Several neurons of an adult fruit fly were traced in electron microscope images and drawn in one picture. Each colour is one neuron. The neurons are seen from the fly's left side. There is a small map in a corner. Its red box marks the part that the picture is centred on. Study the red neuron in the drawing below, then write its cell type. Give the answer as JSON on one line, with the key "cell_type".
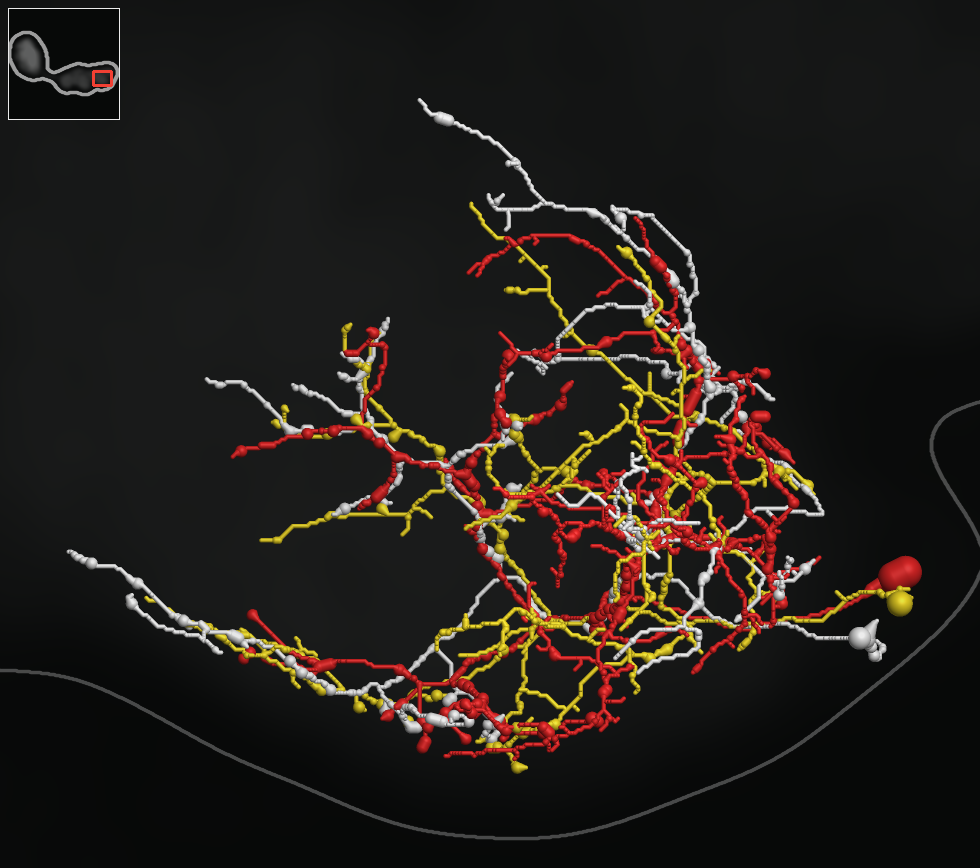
{"cell_type": "IN01B027_a"}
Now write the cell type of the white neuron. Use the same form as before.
{"cell_type": "IN01B027_b"}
